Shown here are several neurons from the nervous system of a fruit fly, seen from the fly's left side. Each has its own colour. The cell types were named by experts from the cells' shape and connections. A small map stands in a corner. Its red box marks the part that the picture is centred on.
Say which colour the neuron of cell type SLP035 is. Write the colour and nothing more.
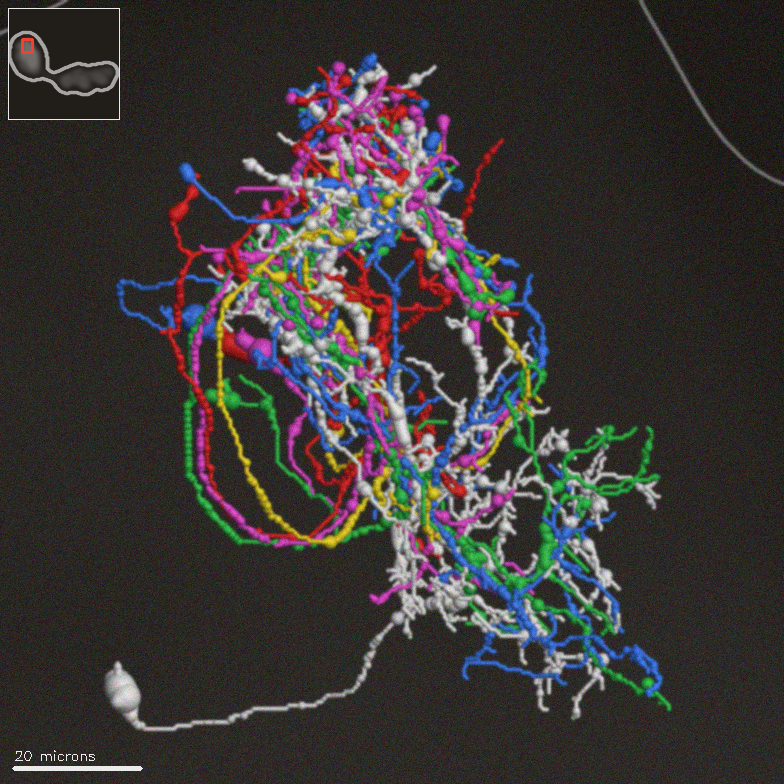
green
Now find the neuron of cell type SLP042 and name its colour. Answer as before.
red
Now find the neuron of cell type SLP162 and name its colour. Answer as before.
blue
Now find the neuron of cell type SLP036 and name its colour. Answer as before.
magenta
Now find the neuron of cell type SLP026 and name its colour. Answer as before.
yellow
